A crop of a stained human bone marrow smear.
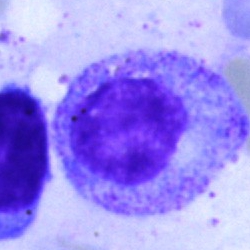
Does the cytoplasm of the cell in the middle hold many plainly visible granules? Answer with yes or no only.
Yes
